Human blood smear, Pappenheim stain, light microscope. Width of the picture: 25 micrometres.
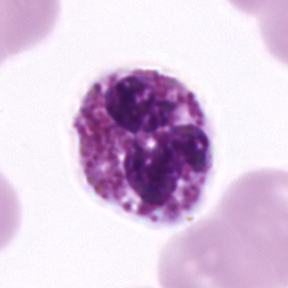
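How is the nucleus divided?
Into two lobes, one in the upper part of the cell and the other in the lower right part.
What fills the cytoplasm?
Coarse reddish-purple granules, round and fairly uniform in size, throughout the cell.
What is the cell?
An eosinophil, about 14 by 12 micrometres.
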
